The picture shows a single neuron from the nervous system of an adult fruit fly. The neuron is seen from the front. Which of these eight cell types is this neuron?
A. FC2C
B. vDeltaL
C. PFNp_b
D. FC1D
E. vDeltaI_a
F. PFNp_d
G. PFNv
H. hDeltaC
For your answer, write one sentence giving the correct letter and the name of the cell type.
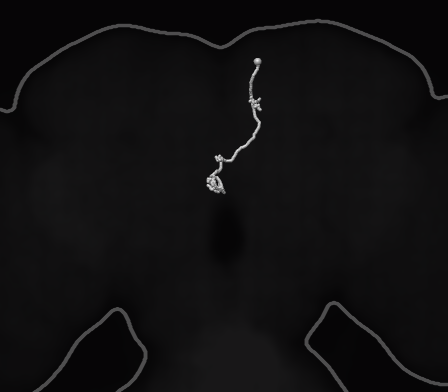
The neuron belongs to the cell type PFNp_b, given as option C.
